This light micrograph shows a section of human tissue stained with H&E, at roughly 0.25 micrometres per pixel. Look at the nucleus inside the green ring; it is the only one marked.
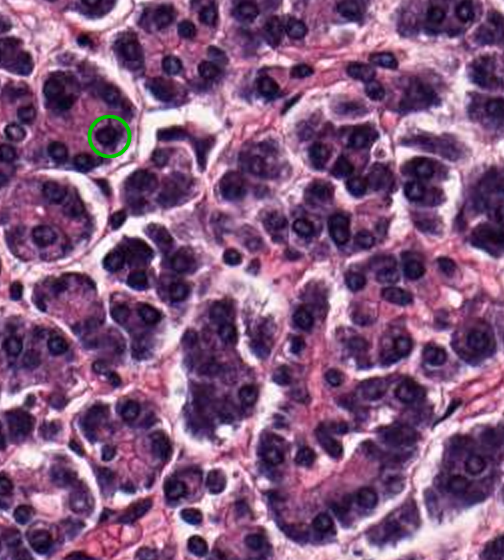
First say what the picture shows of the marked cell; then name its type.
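The nucleus is round and darkly stained, about the same size as the neighbouring nuclei. The nucleus sits toward the outer edge of a rounded cluster of cells, close to the pale gap that separates this cluster from the next. The cytoplasm around it is purplish-pink and finely grainy, and it merges into the neighbouring cells without a clear border. It is one of several similar nuclei spaced around the rim of that cluster. It is a pancreatic acinar cell.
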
